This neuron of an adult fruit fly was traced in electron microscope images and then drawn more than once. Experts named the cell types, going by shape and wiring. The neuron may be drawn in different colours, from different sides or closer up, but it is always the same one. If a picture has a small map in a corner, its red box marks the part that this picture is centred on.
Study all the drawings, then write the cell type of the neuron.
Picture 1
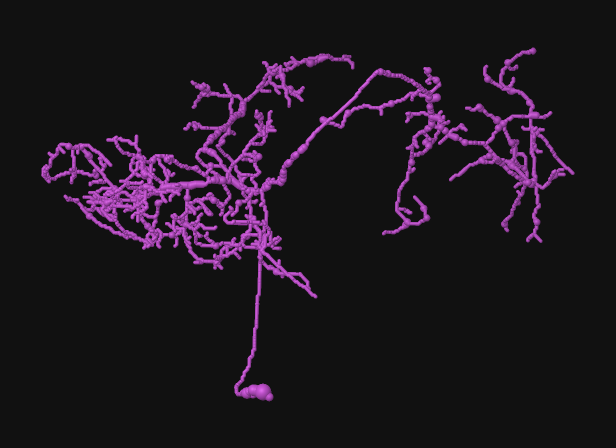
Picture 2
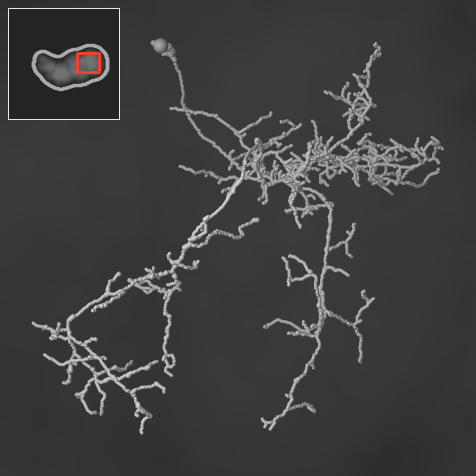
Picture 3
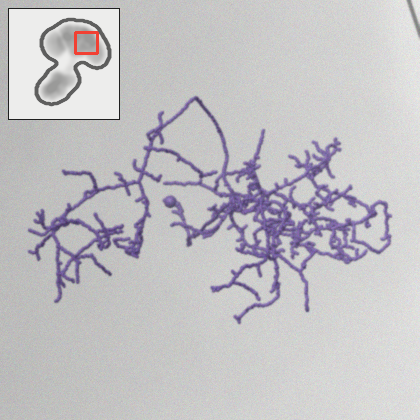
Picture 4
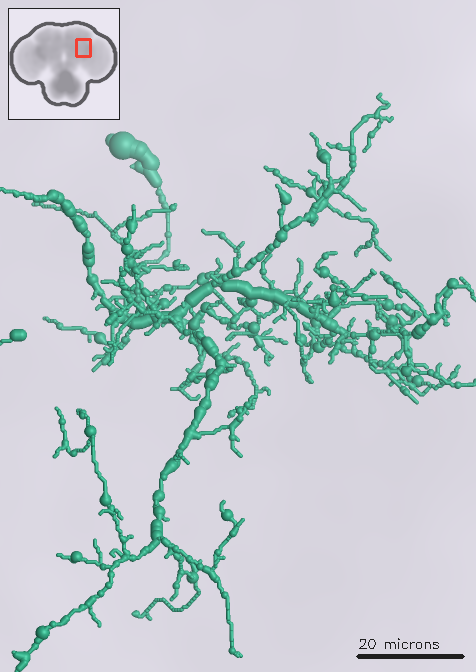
PVLP214m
